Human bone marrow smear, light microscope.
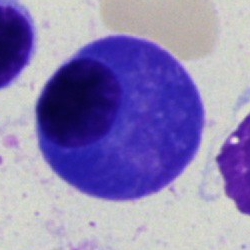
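Plasma cell, the central one in this stained bone marrow smear. Its outline is round and smooth. The nucleus sits off-centre, over toward the left side. You'll see its chromatin is dark and dense, and the cytoplasm has taken up a deep blue stain.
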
